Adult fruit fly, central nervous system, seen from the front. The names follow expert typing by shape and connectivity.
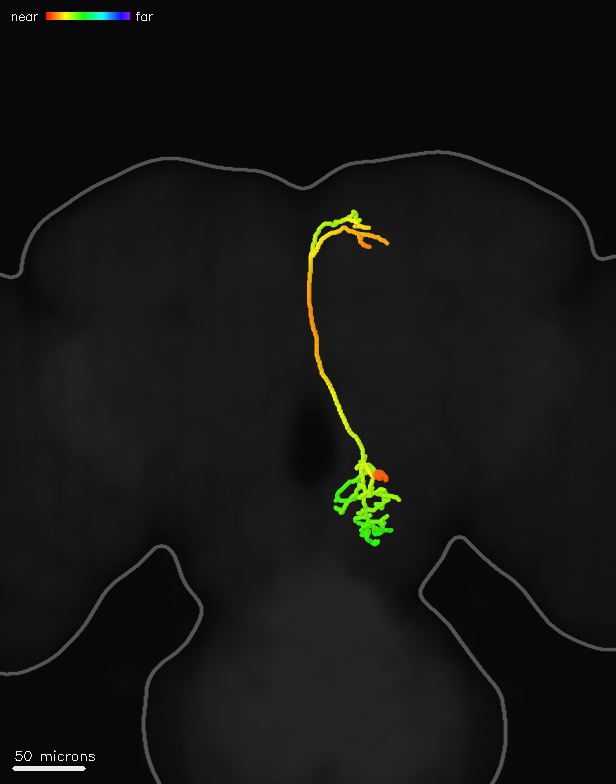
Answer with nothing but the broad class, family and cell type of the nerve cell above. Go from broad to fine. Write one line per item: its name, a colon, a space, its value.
broad class: central-brain intrinsic neuron
family: hemilineage FLAa2
cell type: GNG597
